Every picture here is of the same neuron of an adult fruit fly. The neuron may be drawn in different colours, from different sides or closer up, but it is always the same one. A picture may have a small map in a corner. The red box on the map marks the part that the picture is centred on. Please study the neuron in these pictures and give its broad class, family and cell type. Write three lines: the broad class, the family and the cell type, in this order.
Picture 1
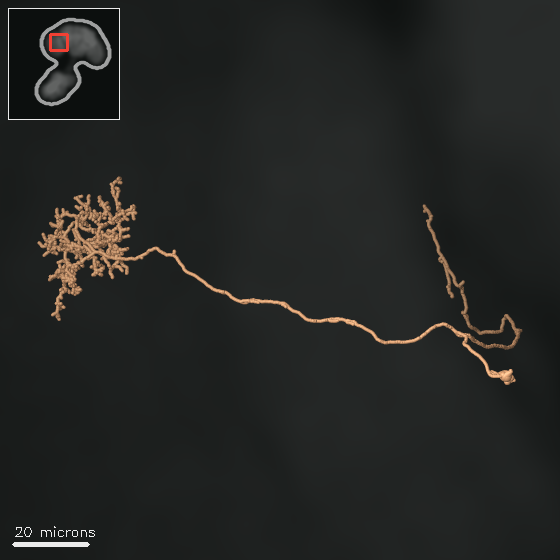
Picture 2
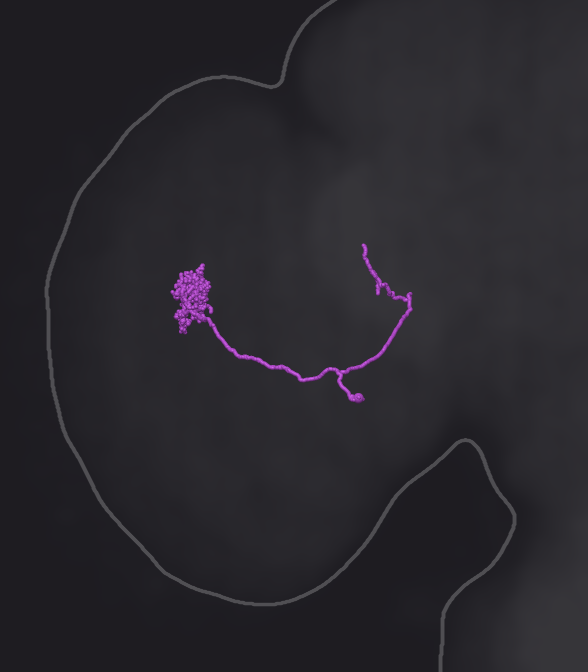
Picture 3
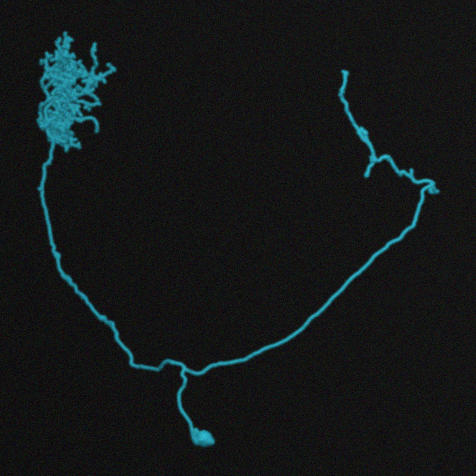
optic-lobe intrinsic neuron
MeLo
MeLo7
